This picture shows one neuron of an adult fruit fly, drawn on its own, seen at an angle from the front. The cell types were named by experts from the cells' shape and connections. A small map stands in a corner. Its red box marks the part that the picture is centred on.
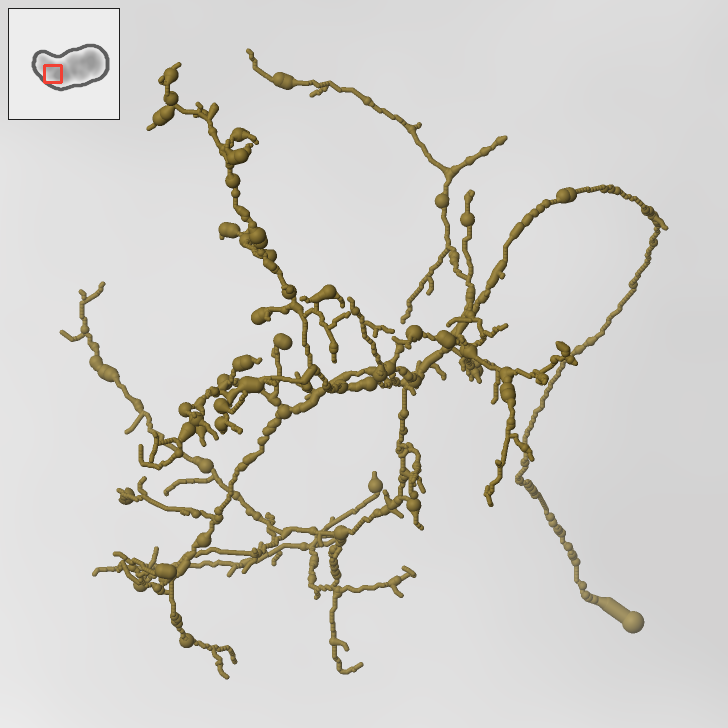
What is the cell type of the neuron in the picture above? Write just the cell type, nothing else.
IN12B053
